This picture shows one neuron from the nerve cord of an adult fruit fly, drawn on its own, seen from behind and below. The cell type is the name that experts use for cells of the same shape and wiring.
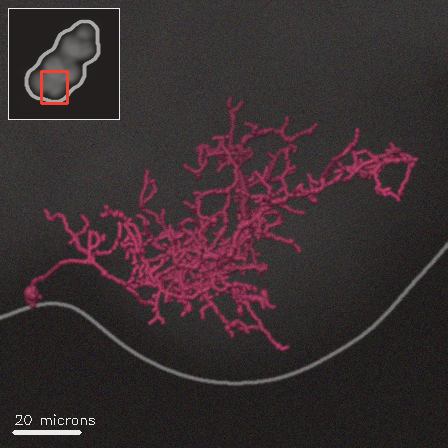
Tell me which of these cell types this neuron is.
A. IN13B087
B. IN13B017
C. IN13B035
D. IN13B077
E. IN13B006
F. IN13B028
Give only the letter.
F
